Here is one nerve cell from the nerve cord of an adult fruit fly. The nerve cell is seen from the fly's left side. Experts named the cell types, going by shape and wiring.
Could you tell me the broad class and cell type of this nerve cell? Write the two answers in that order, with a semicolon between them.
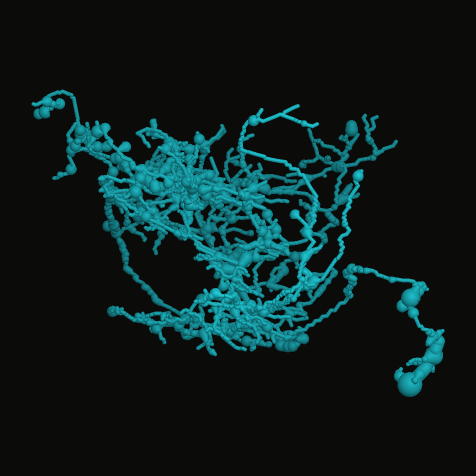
nerve-cord intrinsic neuron; INXXX279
